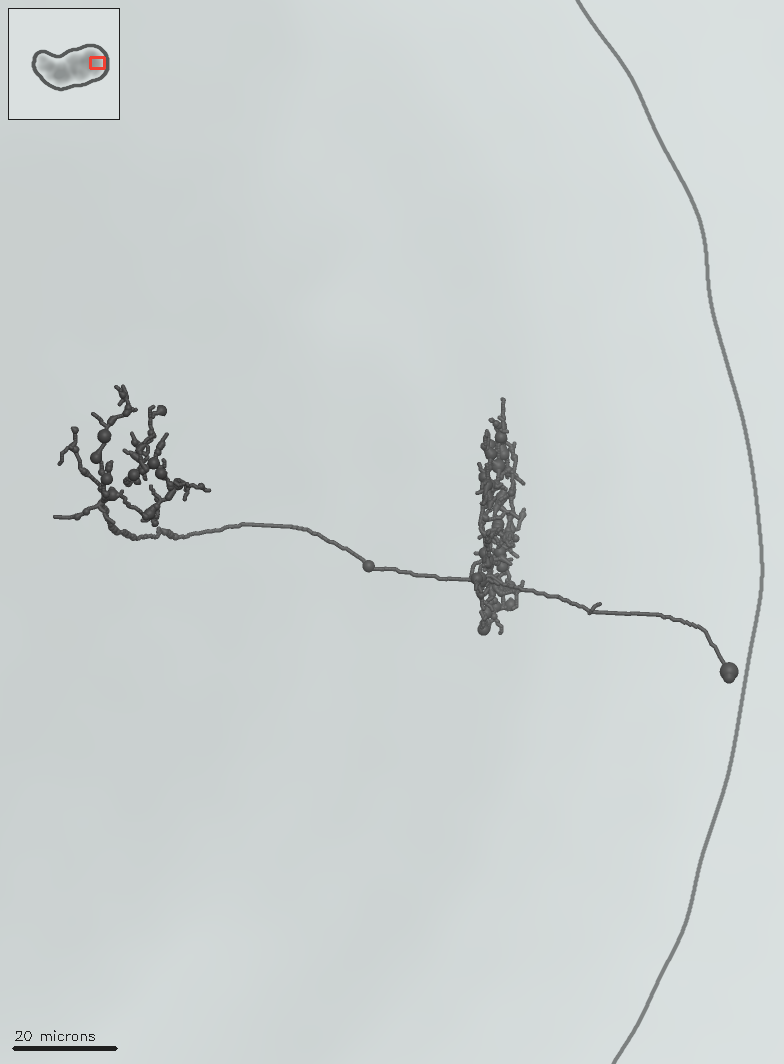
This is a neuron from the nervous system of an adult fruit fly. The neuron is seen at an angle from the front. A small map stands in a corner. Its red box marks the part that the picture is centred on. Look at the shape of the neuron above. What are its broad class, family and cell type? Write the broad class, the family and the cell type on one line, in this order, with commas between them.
optic-lobe intrinsic neuron, Tm, Tm32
